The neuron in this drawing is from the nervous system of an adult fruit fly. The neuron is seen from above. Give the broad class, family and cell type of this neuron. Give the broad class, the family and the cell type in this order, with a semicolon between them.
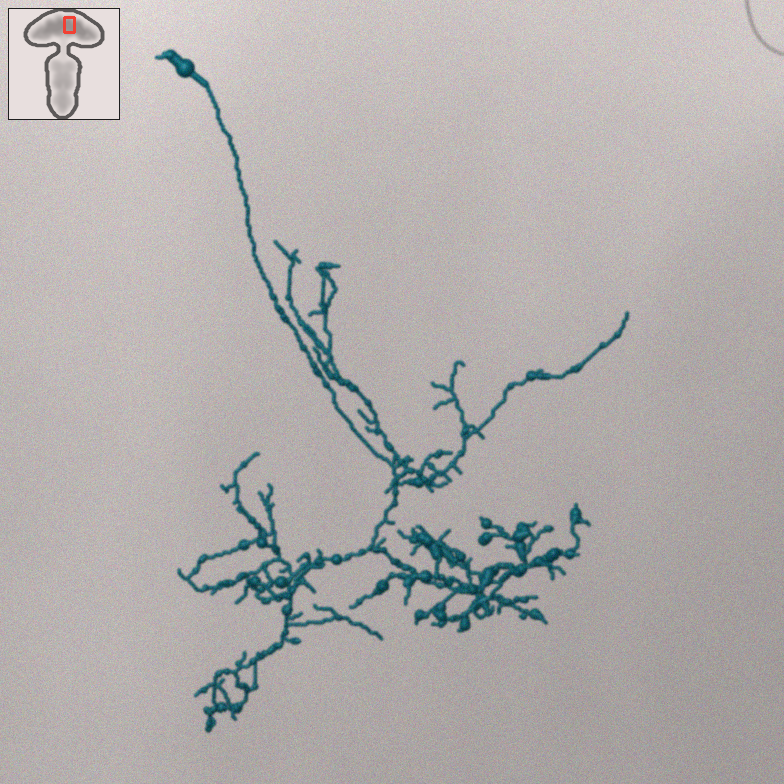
central-brain intrinsic neuron; hemilineage SMPad2; SMP072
